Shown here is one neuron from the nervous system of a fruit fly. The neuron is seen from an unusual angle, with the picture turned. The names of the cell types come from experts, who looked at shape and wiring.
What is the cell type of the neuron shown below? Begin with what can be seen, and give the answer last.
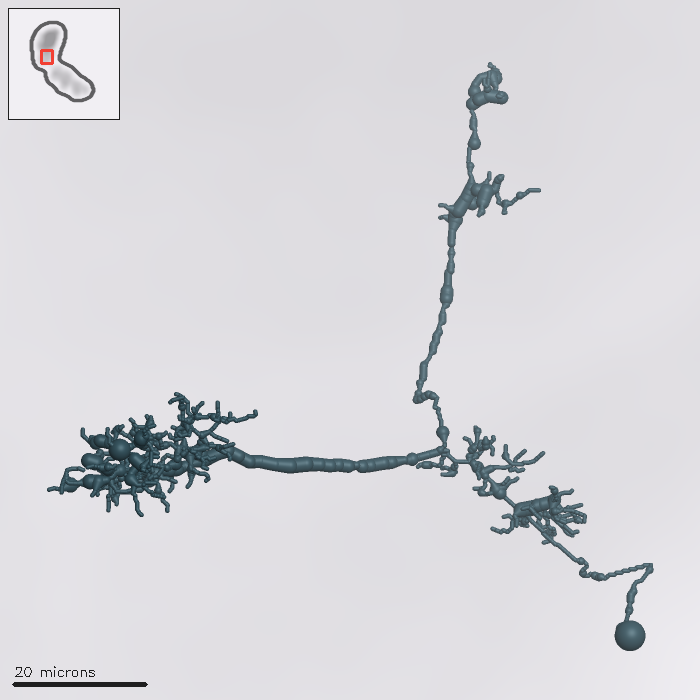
Its cell body lies at the lower right of the picture. By the scale bar it is about 90 microns wide in this view. Dozens of branch ends can be seen. This is an optic-lobe intrinsic neuron. The cell type is Y3.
